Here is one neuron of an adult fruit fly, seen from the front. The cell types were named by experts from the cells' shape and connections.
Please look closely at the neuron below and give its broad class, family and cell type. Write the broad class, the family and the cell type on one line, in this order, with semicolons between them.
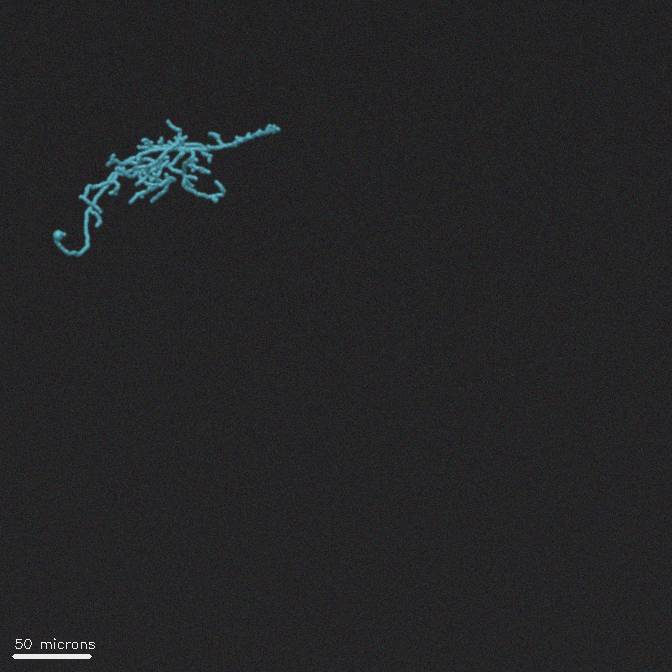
central-brain intrinsic neuron; hemilineage SLPal5; SLP138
